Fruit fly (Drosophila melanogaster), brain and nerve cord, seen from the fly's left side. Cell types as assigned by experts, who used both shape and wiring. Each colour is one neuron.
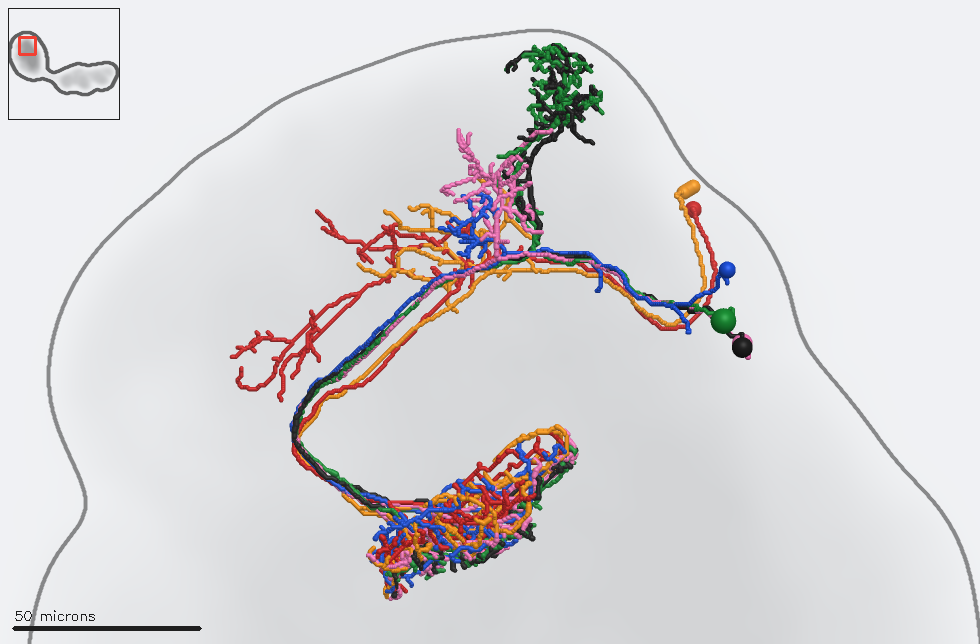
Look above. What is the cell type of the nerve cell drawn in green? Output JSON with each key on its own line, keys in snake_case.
{
 "cell_type": "FB1D"
}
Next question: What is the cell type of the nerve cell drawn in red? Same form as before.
{
 "cell_type": "FB2F_b"
}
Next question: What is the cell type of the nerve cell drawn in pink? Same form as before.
{
 "cell_type": "FB1E_a"
}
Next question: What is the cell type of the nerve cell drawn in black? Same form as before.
{
 "cell_type": "FB1E_b"
}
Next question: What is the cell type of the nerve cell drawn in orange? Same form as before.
{
 "cell_type": "FB2F_d"
}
